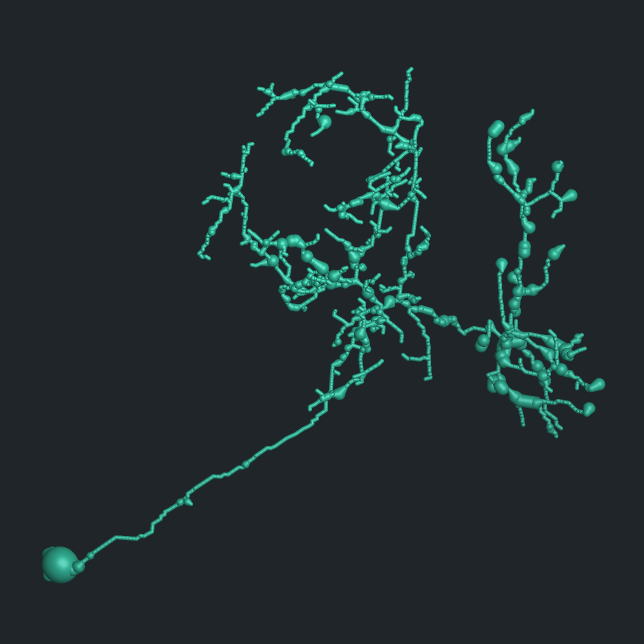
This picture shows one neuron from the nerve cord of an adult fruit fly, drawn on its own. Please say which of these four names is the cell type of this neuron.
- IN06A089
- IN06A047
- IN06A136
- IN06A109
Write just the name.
IN06A109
